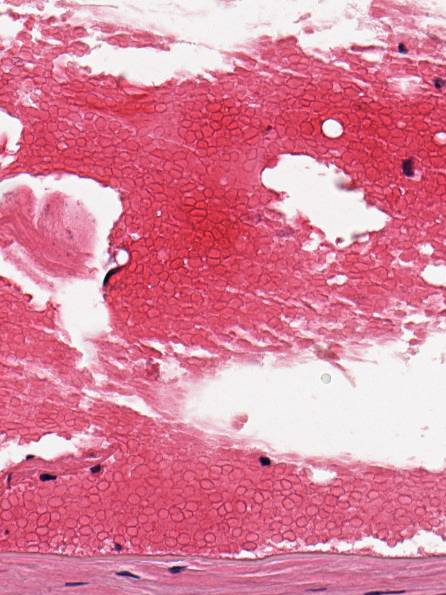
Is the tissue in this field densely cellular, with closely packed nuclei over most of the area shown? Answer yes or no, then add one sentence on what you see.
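No. Nucleated cells are sparse, seen only as a few small dark nuclei scattered within the red cell mass.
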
